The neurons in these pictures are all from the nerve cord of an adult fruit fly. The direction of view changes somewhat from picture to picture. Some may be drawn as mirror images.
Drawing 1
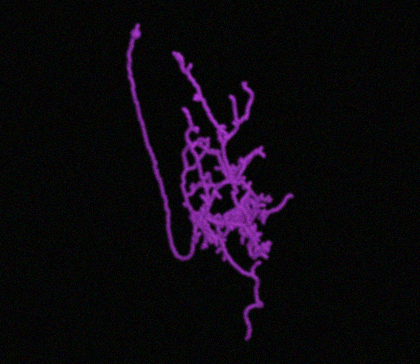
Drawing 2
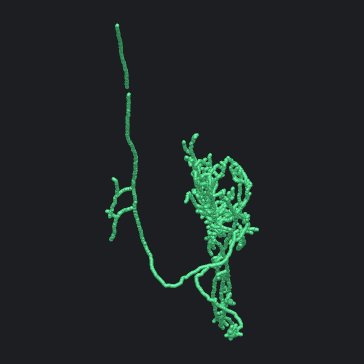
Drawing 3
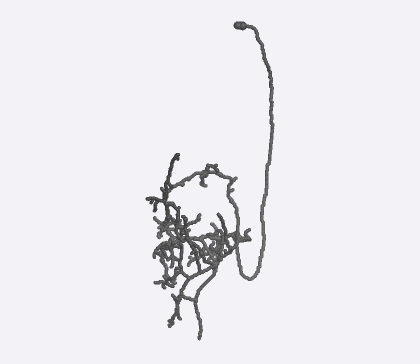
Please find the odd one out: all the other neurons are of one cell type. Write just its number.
2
